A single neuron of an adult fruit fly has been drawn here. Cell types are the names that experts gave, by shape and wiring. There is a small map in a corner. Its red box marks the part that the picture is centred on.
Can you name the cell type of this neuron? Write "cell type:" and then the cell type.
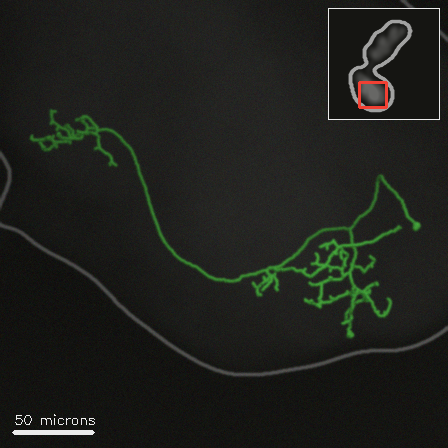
cell type: CB4205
